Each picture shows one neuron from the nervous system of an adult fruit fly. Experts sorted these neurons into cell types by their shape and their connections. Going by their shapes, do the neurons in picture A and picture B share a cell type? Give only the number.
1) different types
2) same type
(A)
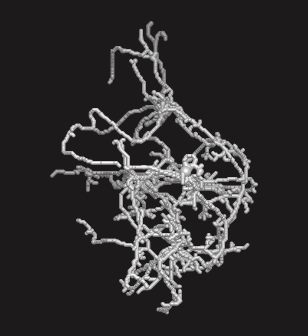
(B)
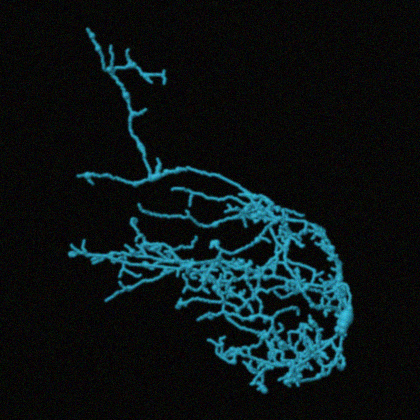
2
